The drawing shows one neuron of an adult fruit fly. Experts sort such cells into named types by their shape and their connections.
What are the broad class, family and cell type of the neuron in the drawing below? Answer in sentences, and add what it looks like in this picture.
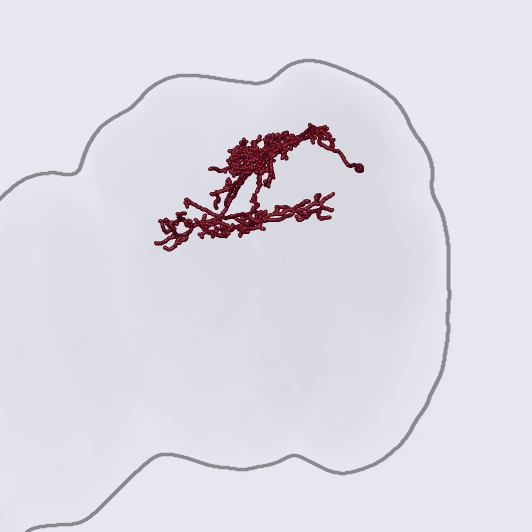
It is a central-brain intrinsic neuron. Its family is hemilineage SMPad2. It is of cell type SMP158. As drawn here it is wider than it is tall.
